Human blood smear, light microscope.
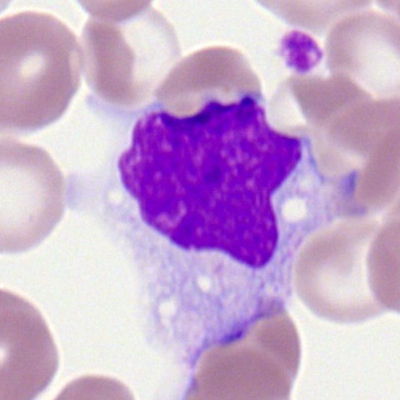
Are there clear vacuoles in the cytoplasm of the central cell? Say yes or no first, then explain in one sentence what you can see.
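Yes. Several small clear vacuoles are scattered through the cytoplasm.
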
